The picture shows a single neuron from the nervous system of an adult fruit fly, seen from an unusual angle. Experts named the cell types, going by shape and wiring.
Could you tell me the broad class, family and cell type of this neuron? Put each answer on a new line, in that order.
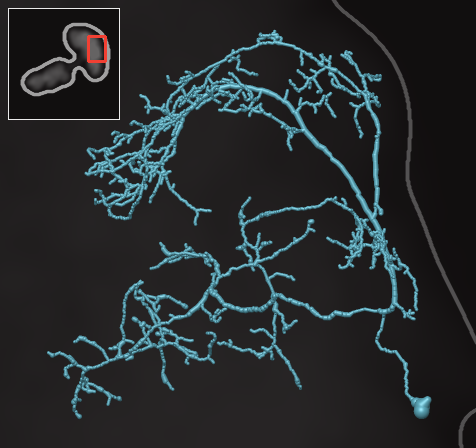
central-brain intrinsic neuron
hemilineage AOTUv3_dorsal
SMP014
